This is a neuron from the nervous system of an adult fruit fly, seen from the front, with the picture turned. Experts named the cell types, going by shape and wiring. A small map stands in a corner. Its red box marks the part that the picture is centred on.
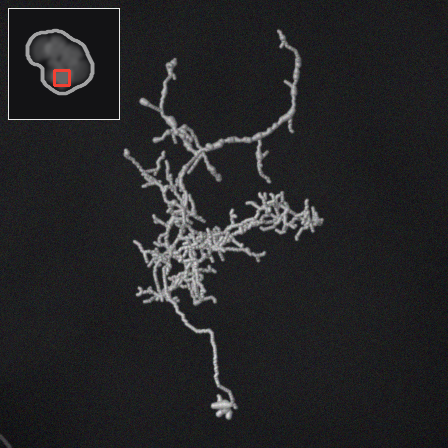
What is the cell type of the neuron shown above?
IN13B054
